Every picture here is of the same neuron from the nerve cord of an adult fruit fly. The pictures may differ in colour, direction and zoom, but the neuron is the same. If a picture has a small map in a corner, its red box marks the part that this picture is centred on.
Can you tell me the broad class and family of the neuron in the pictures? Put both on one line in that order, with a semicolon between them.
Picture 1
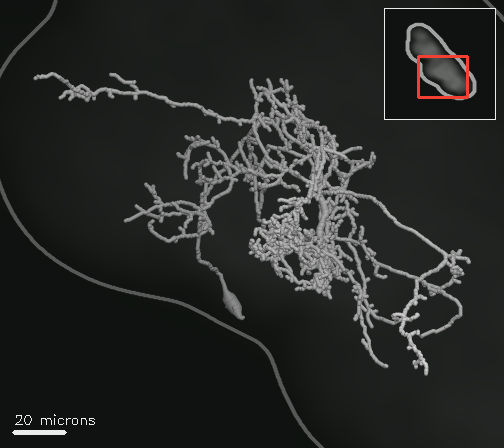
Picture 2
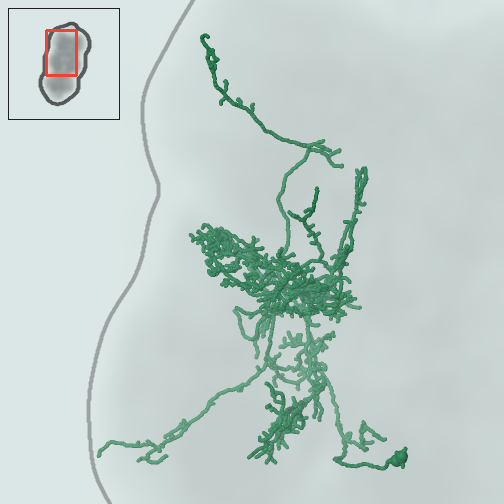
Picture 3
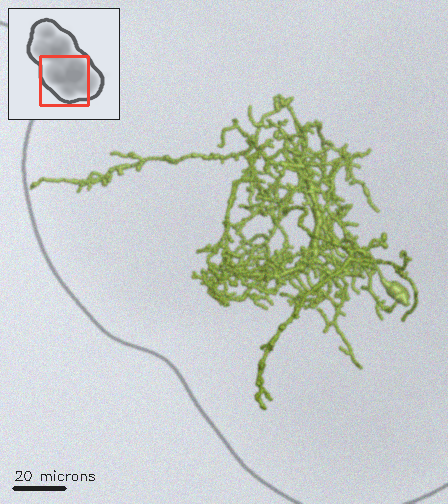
nerve-cord intrinsic neuron; hemilineage 11A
